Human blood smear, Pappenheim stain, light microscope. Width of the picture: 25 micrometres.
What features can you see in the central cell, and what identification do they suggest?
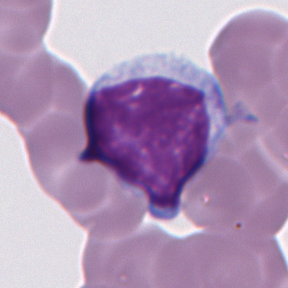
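Looking at the nucleus first, its outline is angular and narrows to a point at the bottom. I can't make out a distinct nucleolus inside it. The cytoplasm doesn't show distinct granules either. On the right edge, a small pointed tag of cytoplasm juts out. The cell is a typical lymphocyte.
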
